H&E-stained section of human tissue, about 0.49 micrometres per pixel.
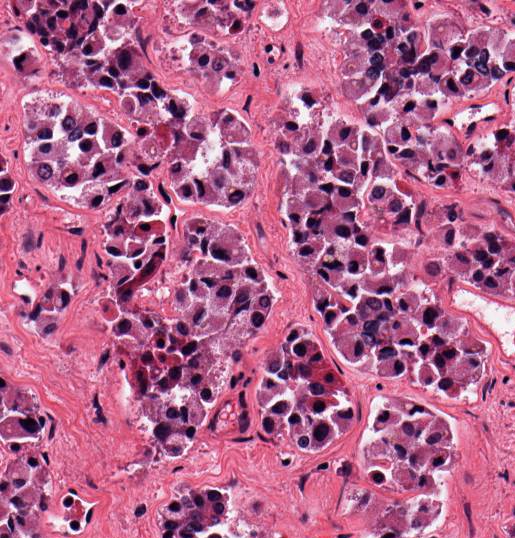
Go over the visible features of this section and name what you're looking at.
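First, the arrangement: across the whole field, cells sit in nests of varying size, divided by bands of pink fibrous stroma. Next, the cells: polygonal, with abundant granular pink-purple cytoplasm. Then the nuclei: many are round and off-centre. Last, no glands or lumens are formed by the nests. This is pituitary.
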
